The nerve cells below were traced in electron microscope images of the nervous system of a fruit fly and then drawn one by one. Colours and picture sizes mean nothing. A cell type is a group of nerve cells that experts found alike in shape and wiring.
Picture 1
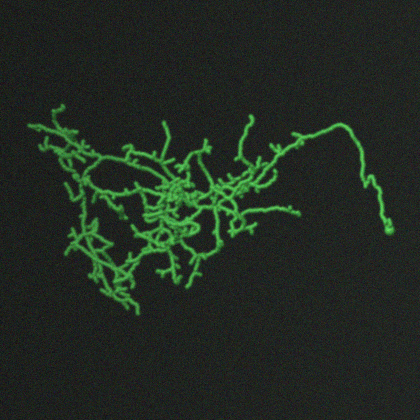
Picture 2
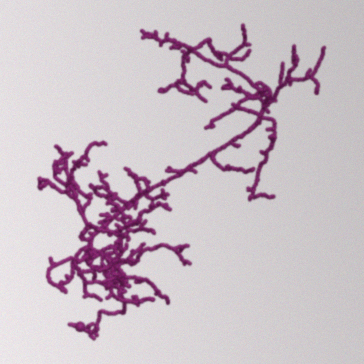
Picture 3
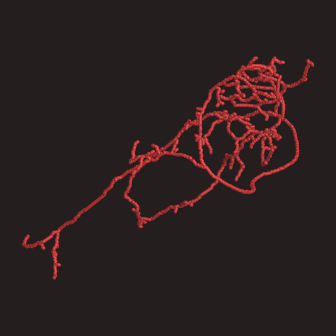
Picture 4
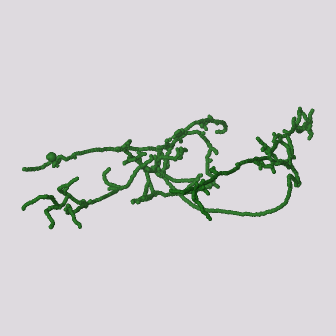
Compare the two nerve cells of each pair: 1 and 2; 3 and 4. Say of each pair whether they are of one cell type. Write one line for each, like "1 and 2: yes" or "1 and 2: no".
1 and 2: yes
3 and 4: yes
